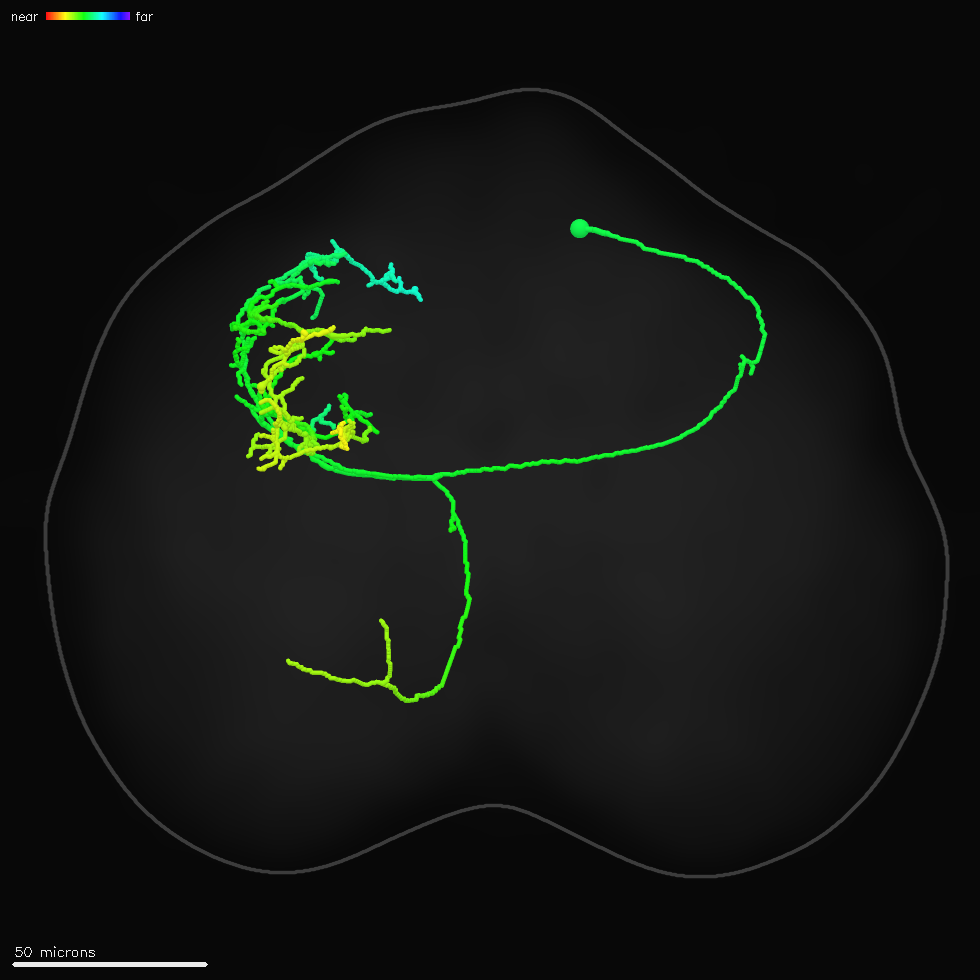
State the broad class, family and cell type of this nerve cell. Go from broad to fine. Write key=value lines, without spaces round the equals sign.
broad_class=nerve-cord intrinsic neuron
family=hemilineage 19B
cell_type=IN19B083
